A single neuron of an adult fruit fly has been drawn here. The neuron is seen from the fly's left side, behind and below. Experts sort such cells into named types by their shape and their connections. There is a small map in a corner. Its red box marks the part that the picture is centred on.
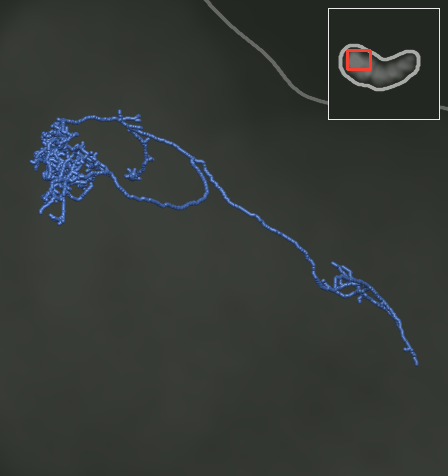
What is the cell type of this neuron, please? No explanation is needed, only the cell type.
SIP103m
